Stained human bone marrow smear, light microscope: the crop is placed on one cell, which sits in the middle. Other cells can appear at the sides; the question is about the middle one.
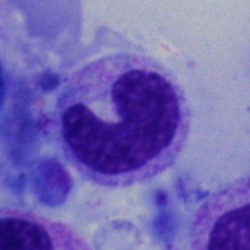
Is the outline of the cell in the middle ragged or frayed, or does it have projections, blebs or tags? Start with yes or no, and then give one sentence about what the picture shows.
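No. The cell has a roughly round, smooth outline.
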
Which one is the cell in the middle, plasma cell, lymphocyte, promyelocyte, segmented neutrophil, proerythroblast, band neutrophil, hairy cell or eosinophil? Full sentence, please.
This particular crop is centered on a band neutrophil.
